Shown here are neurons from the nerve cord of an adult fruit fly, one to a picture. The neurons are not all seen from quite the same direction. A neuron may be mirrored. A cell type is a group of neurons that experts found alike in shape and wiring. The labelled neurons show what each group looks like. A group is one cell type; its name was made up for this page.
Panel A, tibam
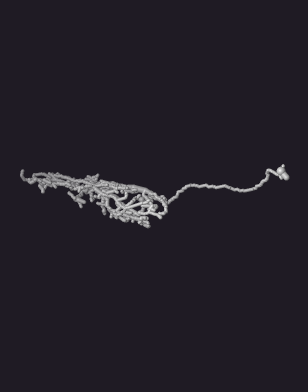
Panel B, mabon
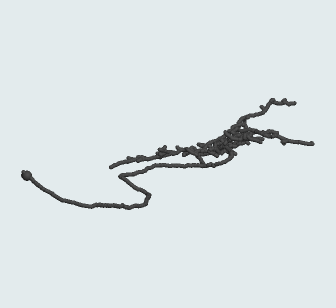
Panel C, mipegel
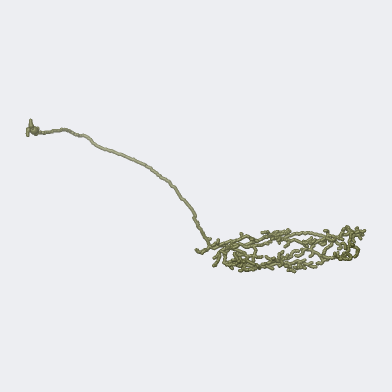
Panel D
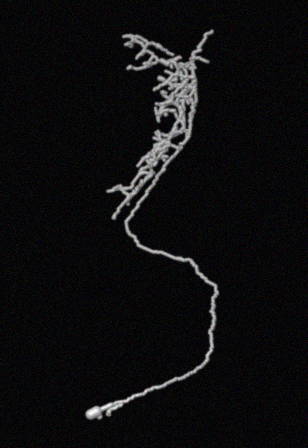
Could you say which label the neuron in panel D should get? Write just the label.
mipegel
